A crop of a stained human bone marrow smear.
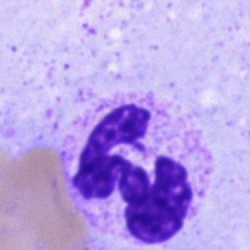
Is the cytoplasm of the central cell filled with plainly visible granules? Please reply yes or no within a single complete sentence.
Yes, many granules can be seen in the cytoplasm of the cell.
